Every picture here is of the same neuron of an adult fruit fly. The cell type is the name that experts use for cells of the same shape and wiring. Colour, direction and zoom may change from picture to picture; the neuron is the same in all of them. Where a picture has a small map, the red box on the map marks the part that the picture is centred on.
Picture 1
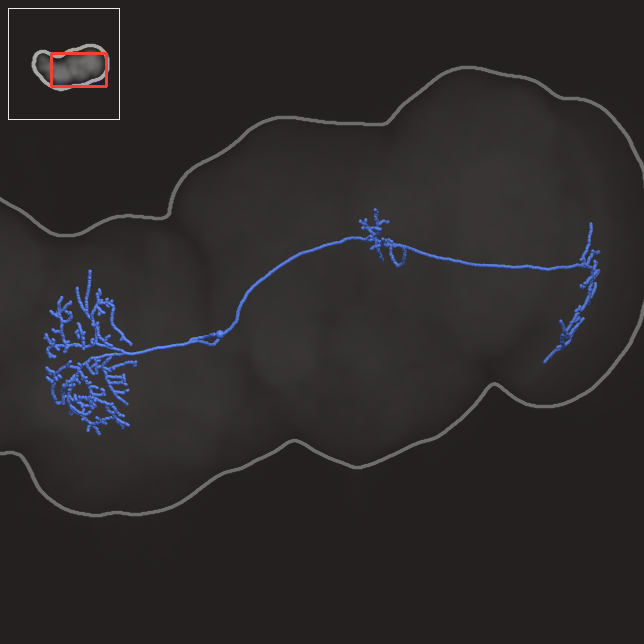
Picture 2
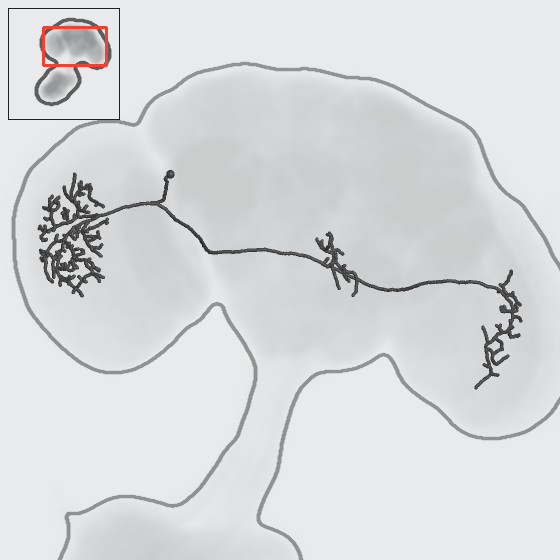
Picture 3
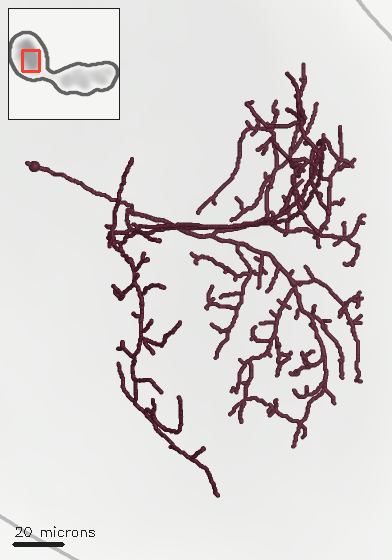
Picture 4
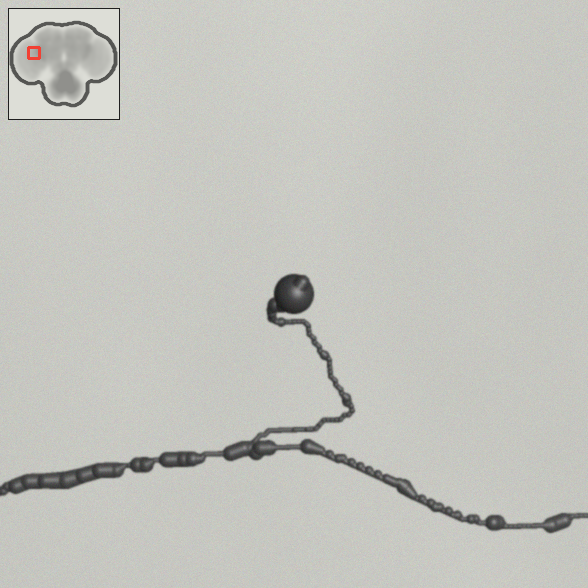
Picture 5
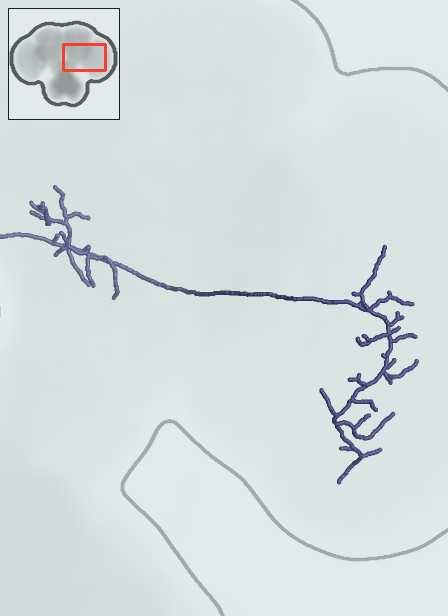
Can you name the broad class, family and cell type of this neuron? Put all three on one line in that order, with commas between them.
optic-lobe intrinsic neuron, hemilineage VPNl&d1_lateral, MeVPMe5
